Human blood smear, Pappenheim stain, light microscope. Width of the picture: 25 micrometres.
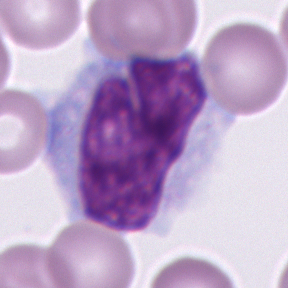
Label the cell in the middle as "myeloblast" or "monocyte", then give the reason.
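This cell is a monocyte, not a myeloblast. Its outline is irregular, with ragged, faint pale edges instead of a smooth round border. The nucleus, about 16 by 10 micrometres, has a deep narrow cleft running into it from the top edge. The cytoplasm is pale greyish blue, with no distinct vacuoles.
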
